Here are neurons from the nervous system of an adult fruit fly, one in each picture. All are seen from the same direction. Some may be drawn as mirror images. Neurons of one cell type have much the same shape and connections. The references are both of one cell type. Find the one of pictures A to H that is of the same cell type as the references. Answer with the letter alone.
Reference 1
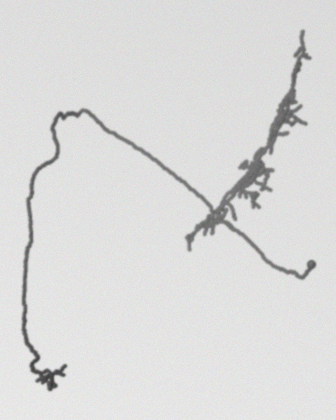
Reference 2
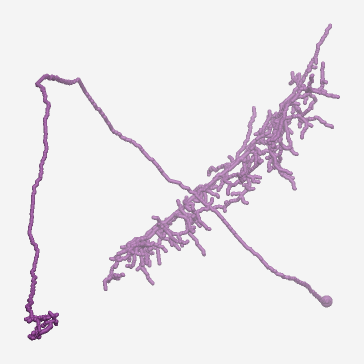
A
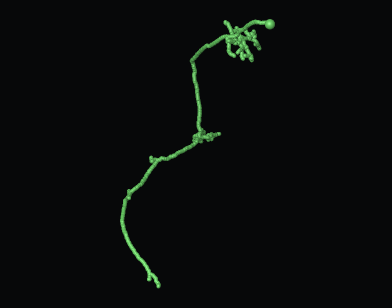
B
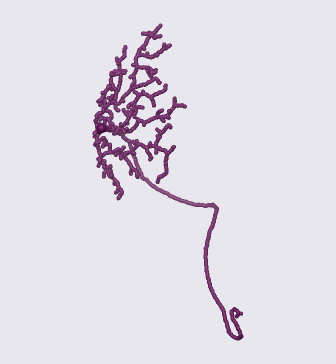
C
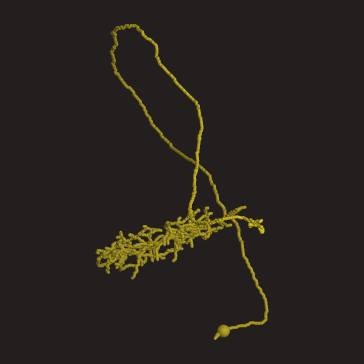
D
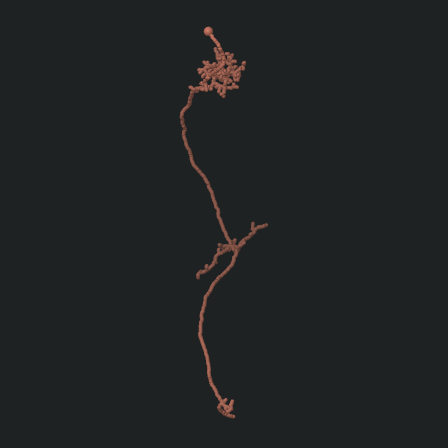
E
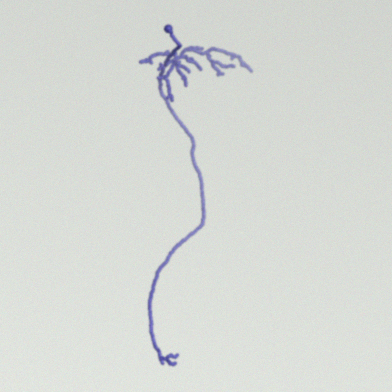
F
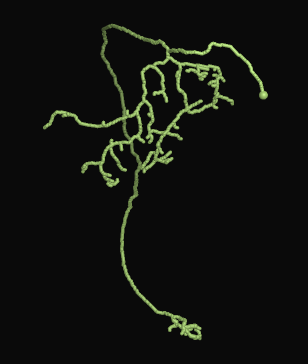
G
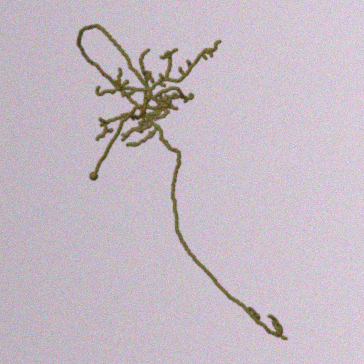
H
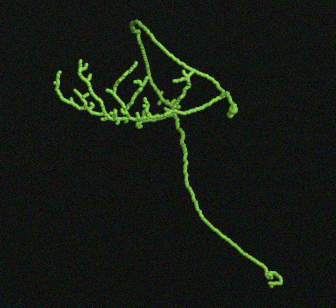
C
